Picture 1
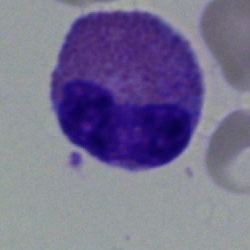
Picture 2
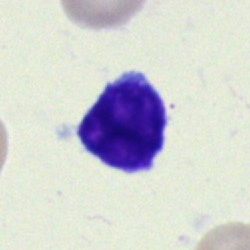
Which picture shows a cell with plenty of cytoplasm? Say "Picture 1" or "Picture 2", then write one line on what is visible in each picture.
Picture 1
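What picture 1 shows: Abundant purple-pink cytoplasm fills the upper half of the cell.
What picture 2 shows: Cytoplasm is very scant, with only a thin paler blue edge visible at the top.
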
